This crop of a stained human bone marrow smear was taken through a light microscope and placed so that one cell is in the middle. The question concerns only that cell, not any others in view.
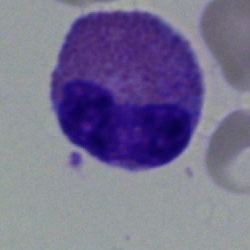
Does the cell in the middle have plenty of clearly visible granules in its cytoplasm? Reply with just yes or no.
Yes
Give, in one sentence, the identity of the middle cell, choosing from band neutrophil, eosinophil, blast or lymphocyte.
In this smear crop, the middle cell is an eosinophil.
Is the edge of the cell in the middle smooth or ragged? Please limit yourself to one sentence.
Edge check done: smooth outline, no projections present.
